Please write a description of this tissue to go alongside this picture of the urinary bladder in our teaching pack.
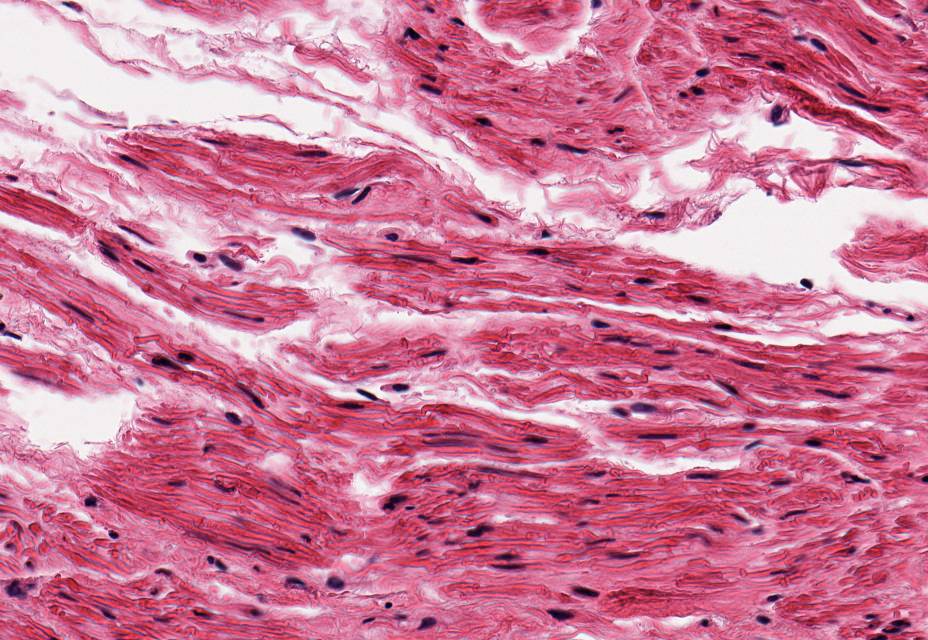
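The fibres are stained deep pink-red and display fine longitudinal streaking. Their nuclei are elongated and dark purple, lying parallel to the fibres and scattered singly rather than crowded together. Between the bundles is pale pink, wavy, loosely arranged fibrous tissue.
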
